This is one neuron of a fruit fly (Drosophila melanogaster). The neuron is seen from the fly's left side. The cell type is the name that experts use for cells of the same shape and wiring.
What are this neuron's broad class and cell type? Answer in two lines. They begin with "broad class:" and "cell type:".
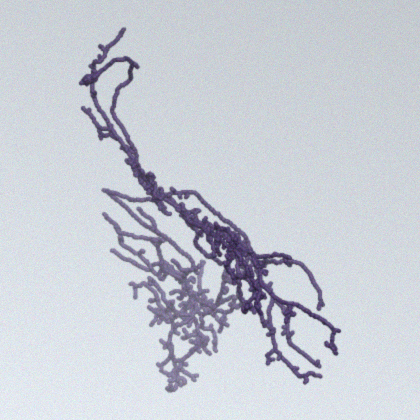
broad class: central-brain intrinsic neuron
cell type: LAL008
